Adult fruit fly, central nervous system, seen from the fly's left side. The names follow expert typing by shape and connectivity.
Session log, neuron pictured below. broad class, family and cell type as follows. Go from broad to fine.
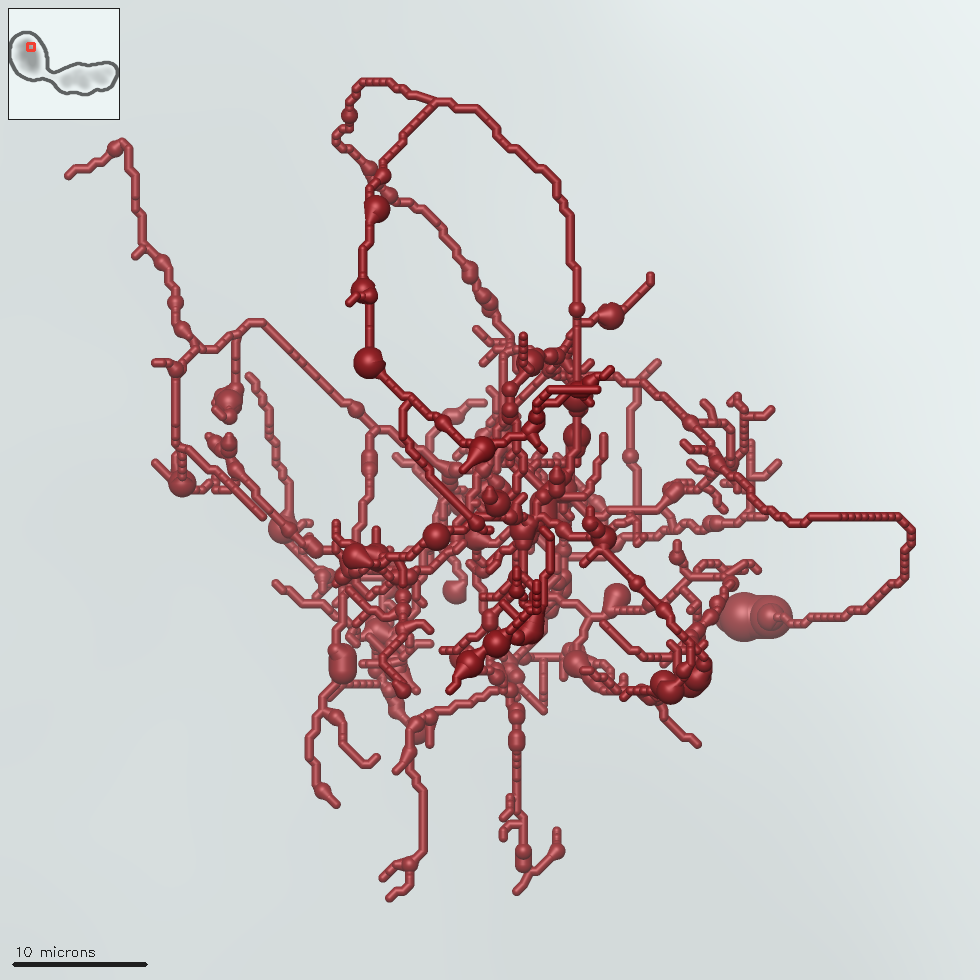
central-brain intrinsic neuron; hemilineage LHp1; CB2733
